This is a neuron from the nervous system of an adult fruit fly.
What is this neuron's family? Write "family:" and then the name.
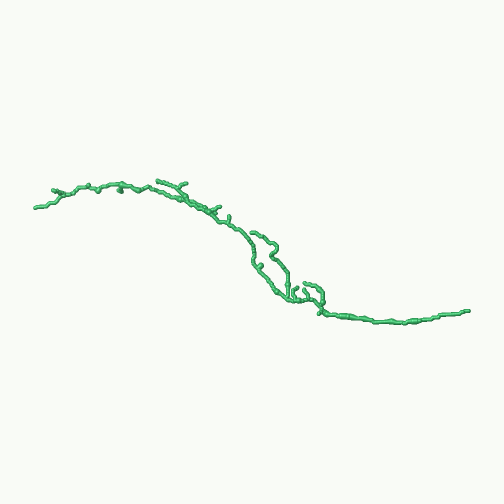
family: class gustatory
